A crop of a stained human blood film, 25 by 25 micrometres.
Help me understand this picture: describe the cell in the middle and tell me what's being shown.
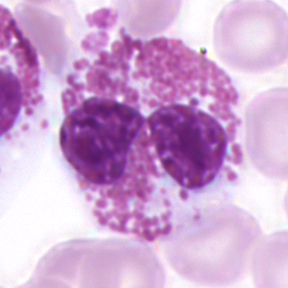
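Looking first at the chromatin, I see it is dense, dark purple and coarsely clumped. The cytoplasm seems packed with coarse, round granules of fairly even size. Those granules look reddish-pink to me. Between them, the cytoplasm is pale and almost colourless. So, an eosinophil.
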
